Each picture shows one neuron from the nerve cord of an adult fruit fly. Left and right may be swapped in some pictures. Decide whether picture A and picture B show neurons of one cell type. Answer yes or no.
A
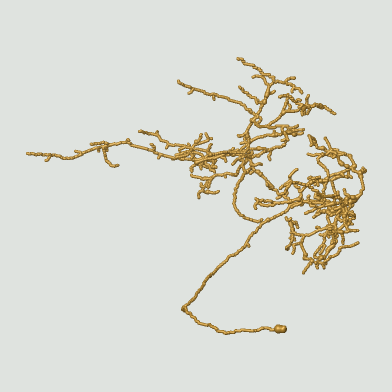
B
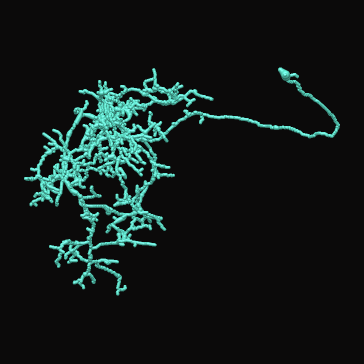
yes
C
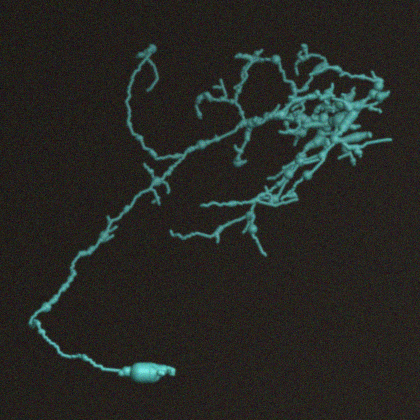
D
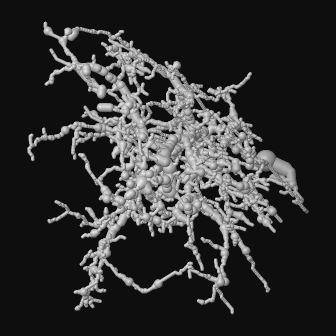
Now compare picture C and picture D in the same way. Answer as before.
no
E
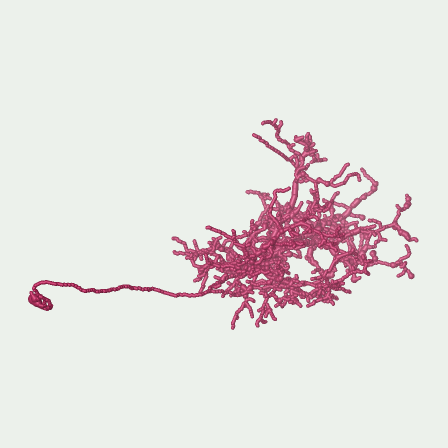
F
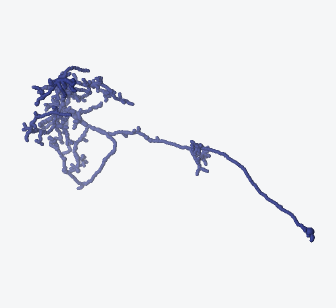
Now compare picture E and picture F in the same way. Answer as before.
no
